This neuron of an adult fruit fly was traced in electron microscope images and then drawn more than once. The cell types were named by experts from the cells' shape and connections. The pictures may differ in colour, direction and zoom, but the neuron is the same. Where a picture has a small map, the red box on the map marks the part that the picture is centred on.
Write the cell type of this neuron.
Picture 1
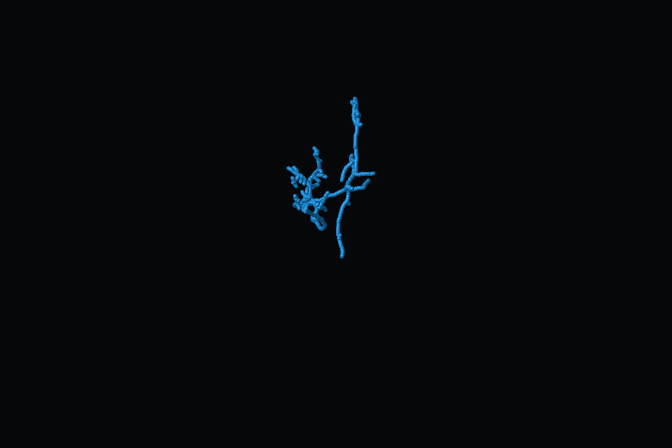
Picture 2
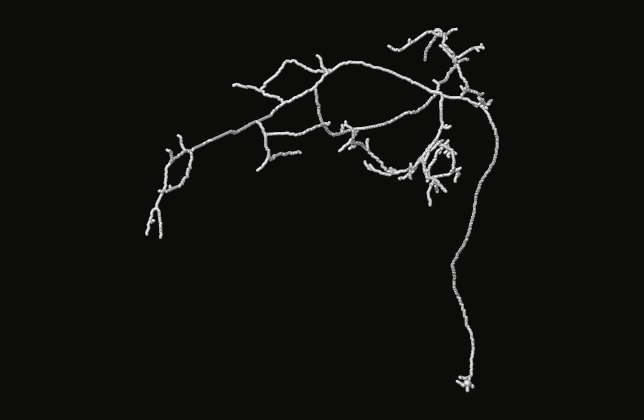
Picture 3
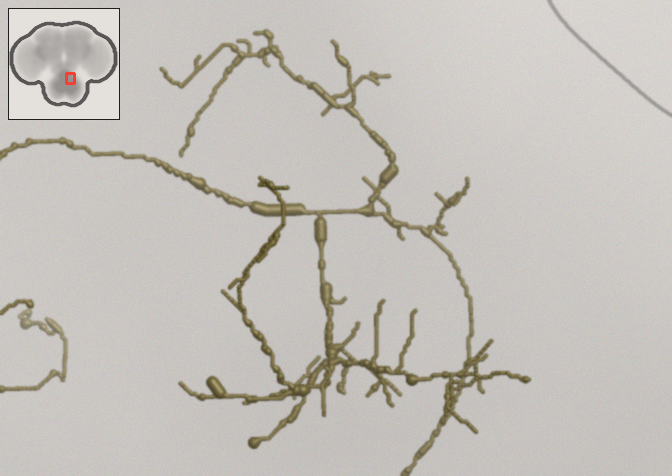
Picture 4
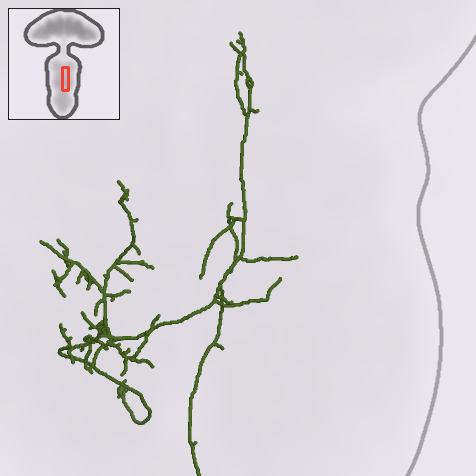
IN06A116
